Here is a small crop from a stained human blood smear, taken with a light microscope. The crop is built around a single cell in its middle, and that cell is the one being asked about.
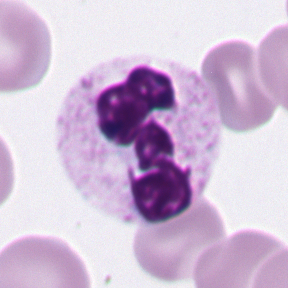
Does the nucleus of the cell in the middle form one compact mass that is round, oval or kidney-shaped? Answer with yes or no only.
No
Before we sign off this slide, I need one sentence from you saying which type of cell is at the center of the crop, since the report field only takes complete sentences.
The center cell of this crop is a segmented neutrophil.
